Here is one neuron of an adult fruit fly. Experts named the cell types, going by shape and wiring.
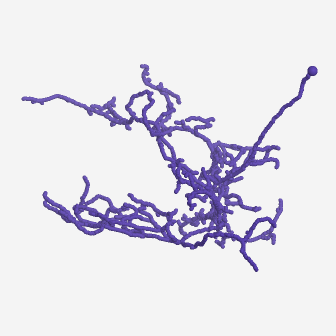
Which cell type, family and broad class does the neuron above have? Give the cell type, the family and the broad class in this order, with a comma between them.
PVLP200m_a, hemilineage SMPpv2_ventral, central-brain intrinsic neuron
